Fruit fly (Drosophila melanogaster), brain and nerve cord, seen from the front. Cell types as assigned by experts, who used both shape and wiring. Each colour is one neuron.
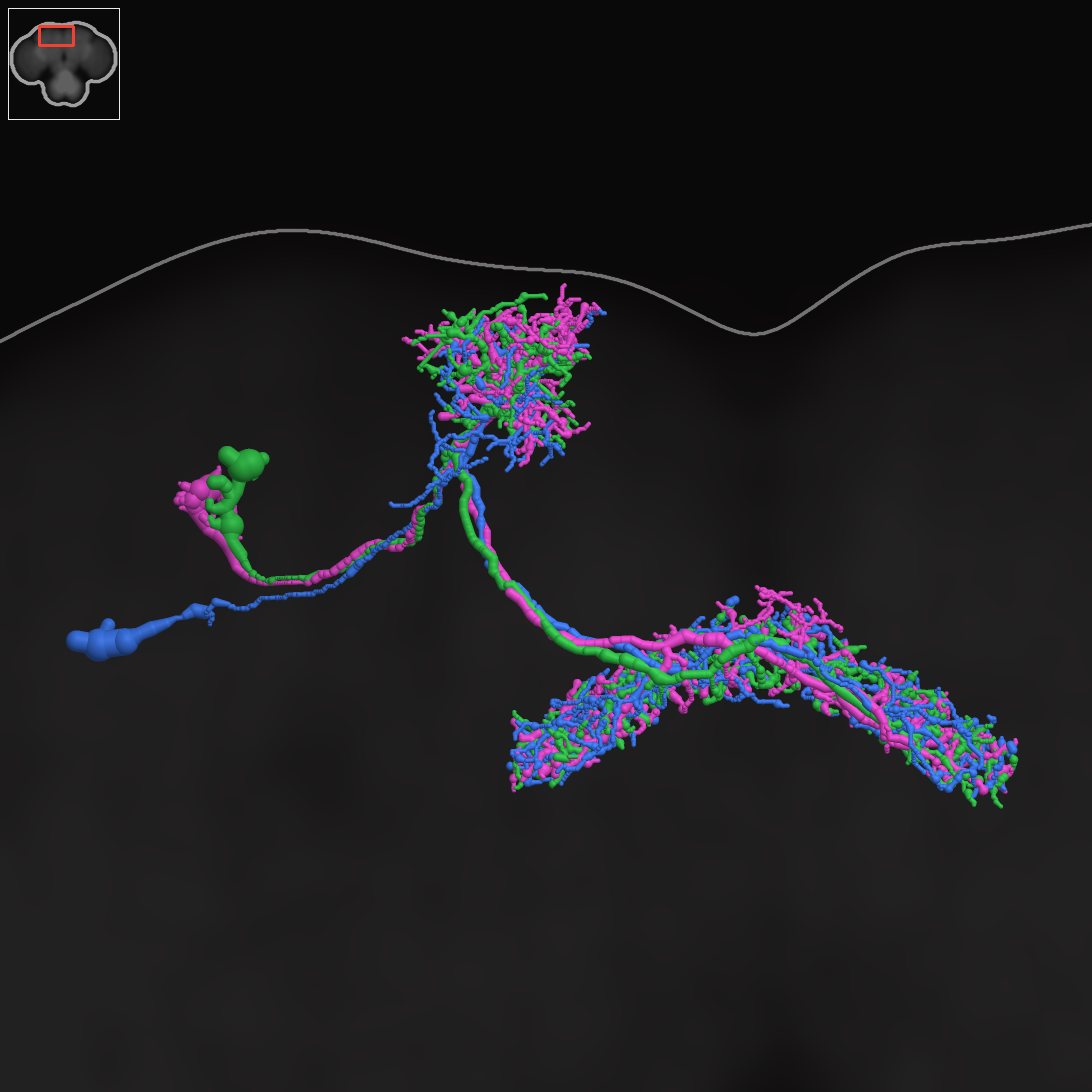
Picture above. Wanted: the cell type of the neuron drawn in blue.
FB6E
